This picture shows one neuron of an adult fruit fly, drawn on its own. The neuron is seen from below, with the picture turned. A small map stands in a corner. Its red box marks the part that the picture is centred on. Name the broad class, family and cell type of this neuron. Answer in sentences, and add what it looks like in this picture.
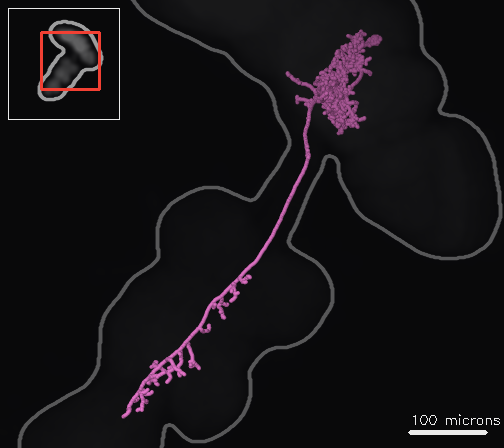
This is a descending neuron. Its family is hemilineage WEDd1. Its cell type is DNae002. From top to bottom in the picture it spans about 500 microns. In this view it is taller than it is wide.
